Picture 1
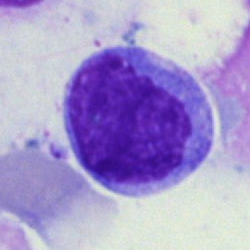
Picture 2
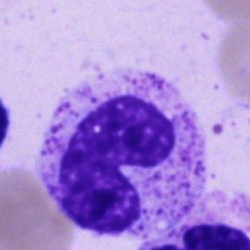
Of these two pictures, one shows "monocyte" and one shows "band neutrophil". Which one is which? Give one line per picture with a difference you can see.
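Picture 1 – monocyte. No granules are visible in the cytoplasm.
Picture 2 – band neutrophil. Many fine purple granules are scattered throughout the cytoplasm.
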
